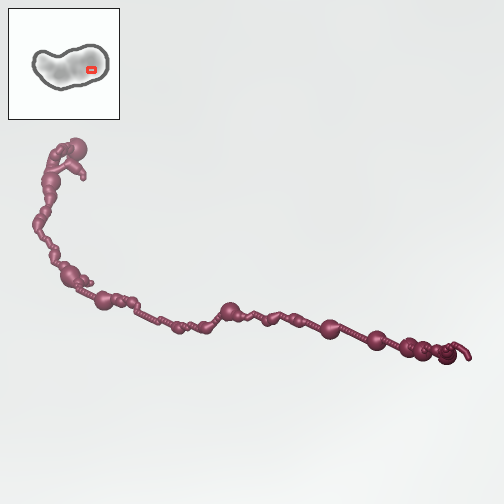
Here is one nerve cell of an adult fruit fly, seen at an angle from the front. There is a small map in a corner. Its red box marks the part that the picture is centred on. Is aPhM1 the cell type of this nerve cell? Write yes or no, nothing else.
no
